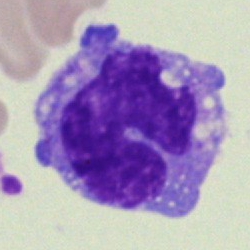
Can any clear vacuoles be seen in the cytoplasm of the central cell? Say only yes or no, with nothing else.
Yes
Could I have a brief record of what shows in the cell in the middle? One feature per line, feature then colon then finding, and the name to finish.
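Cell margin: irregular, with several blunt bulges
Nucleus: single, folded, deep cleft entering from the right side
Cytoplasm: broad grey-blue rim around the nucleus
Projections: darker blue knobs at the upper and left edges
Cell type: monocyte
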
